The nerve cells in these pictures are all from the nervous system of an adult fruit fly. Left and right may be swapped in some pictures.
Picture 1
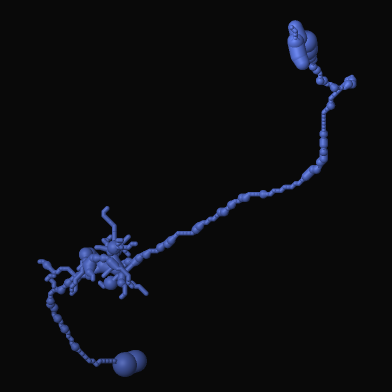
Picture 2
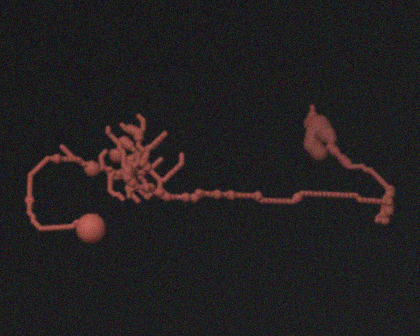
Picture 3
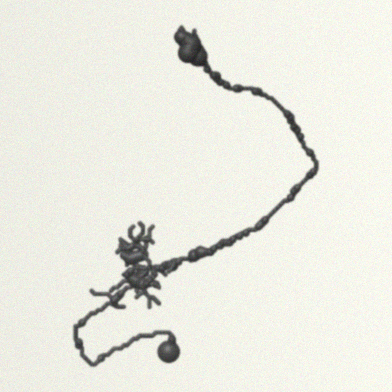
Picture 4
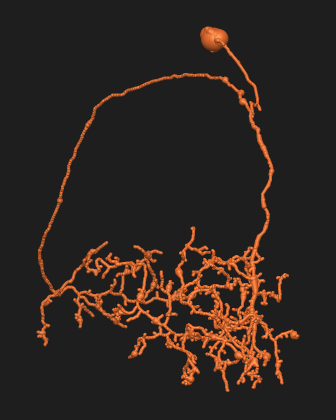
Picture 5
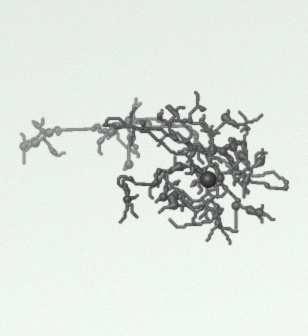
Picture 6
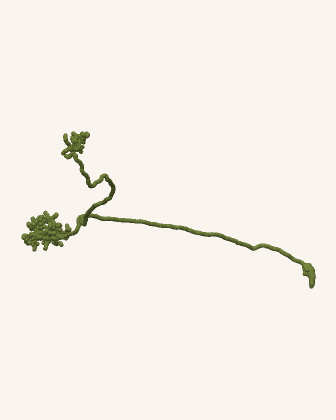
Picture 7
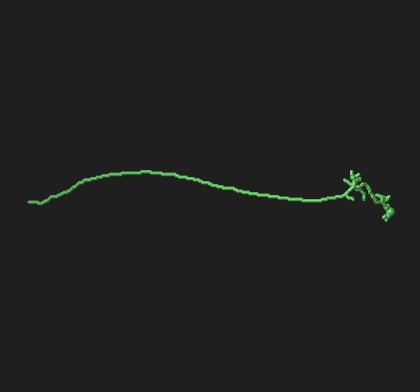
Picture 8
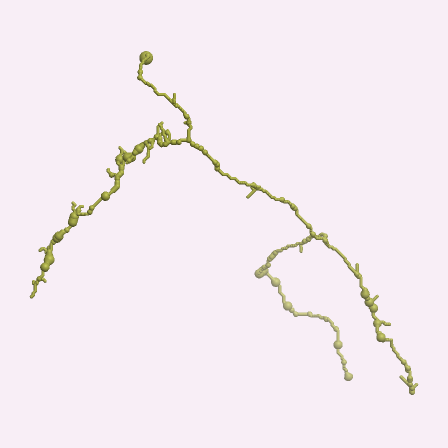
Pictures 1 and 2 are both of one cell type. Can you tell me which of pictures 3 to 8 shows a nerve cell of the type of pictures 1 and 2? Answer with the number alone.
3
